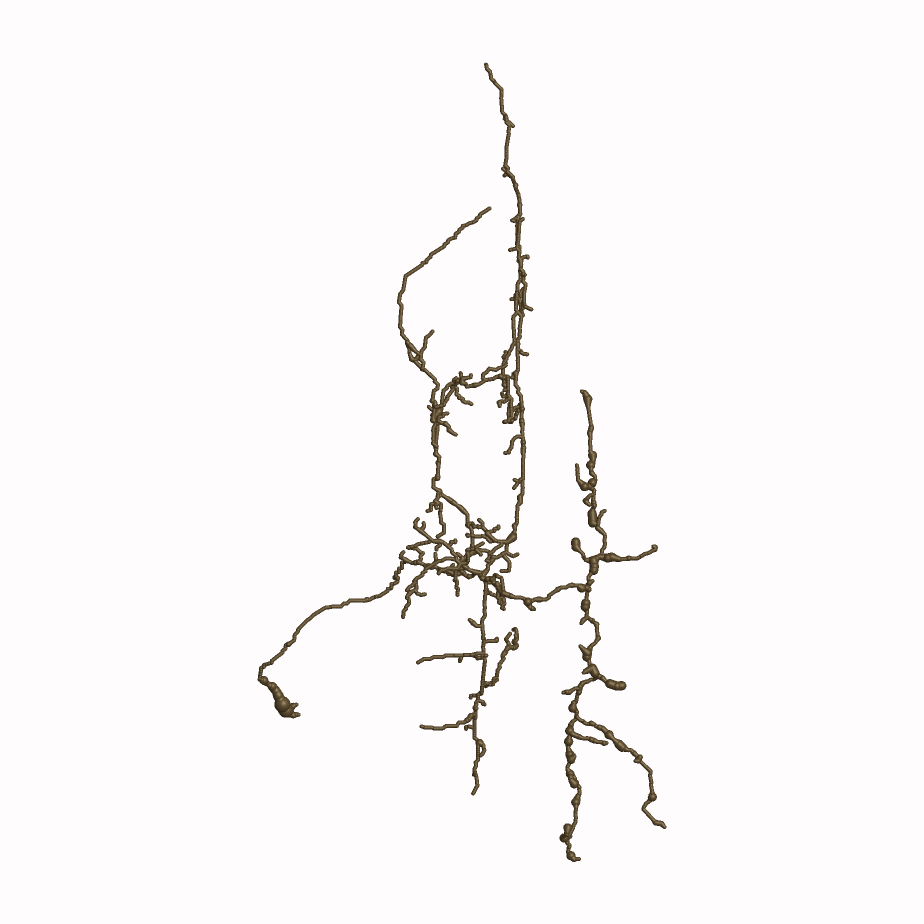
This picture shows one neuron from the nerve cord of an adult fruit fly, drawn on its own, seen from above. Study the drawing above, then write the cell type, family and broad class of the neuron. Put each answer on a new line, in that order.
IN06A063
hemilineage 06A
nerve-cord intrinsic neuron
